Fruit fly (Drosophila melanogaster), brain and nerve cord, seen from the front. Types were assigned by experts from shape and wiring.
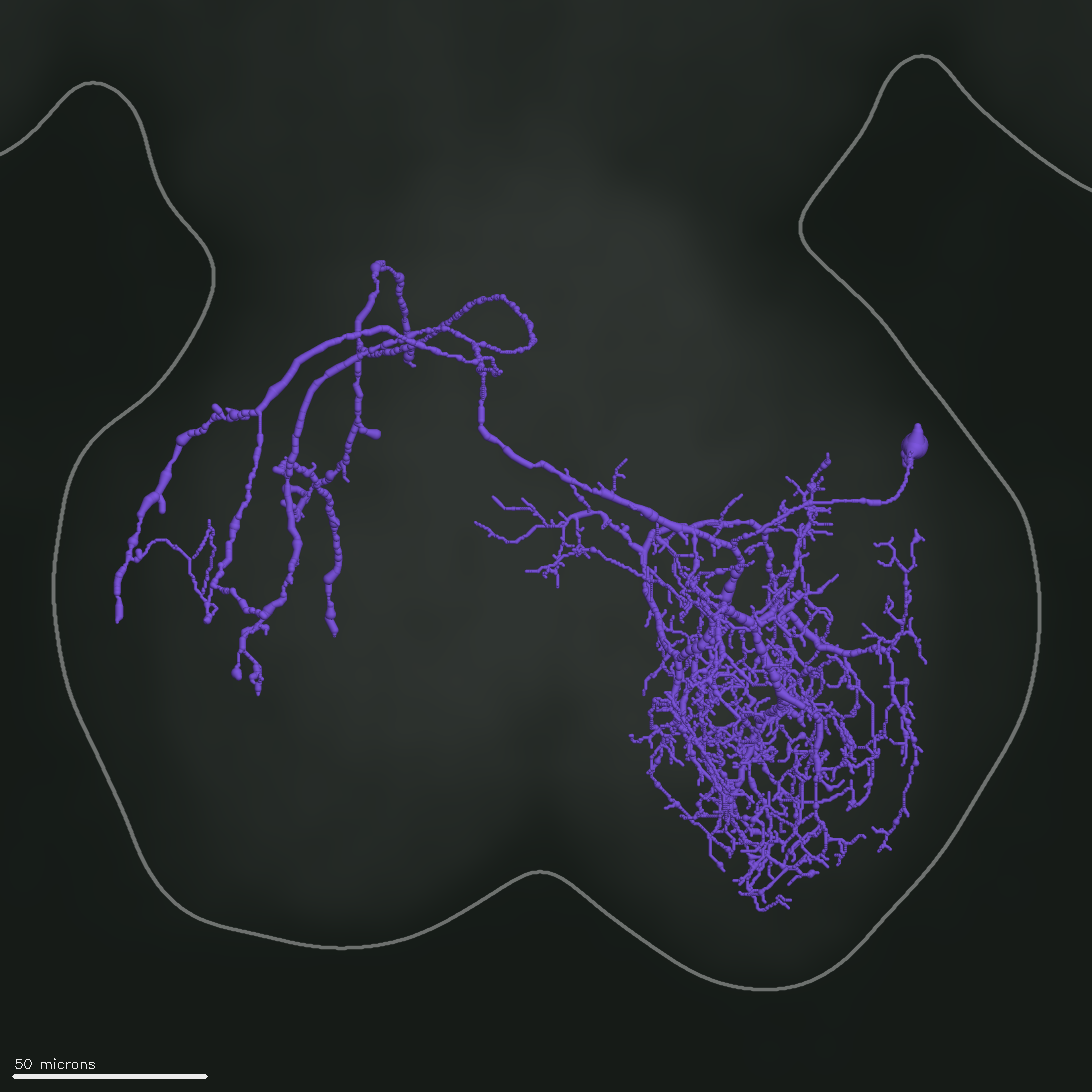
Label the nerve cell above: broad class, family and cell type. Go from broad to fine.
nerve-cord intrinsic neuron; hemilineage 18B; IN18B005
